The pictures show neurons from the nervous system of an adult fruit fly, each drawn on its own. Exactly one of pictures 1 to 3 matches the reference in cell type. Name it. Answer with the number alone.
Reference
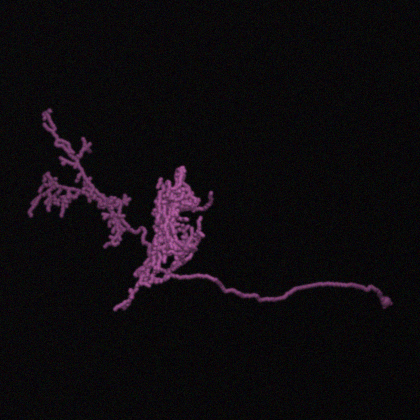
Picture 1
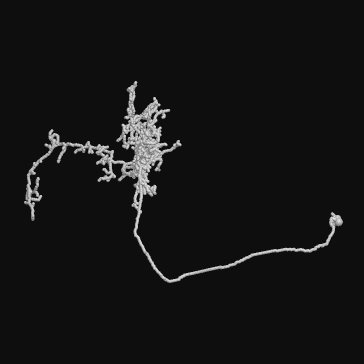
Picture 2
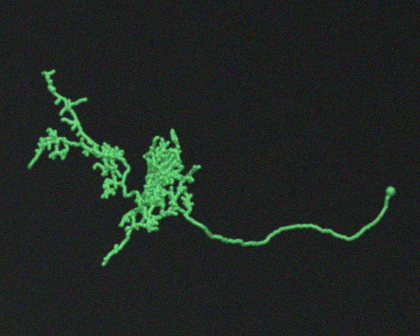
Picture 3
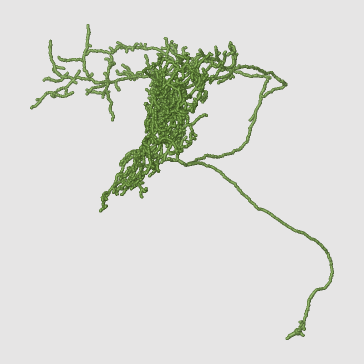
2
